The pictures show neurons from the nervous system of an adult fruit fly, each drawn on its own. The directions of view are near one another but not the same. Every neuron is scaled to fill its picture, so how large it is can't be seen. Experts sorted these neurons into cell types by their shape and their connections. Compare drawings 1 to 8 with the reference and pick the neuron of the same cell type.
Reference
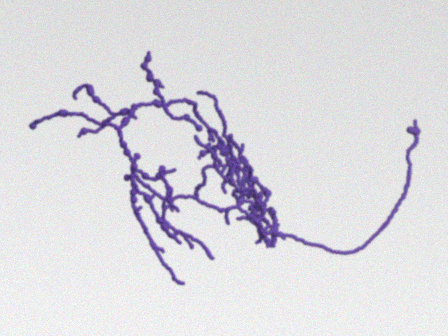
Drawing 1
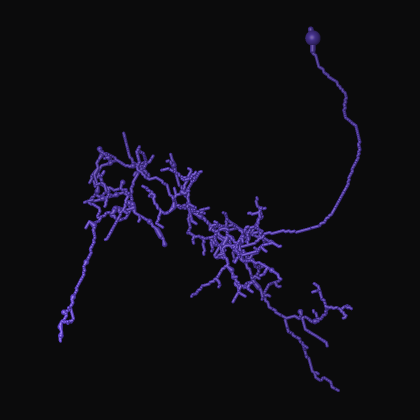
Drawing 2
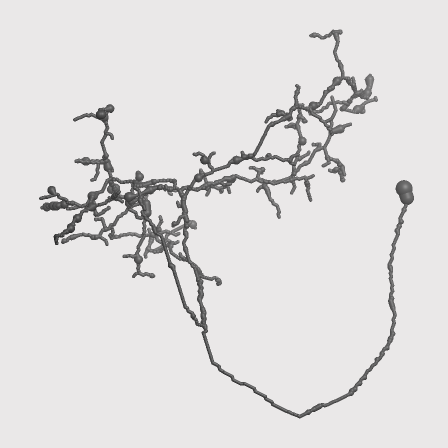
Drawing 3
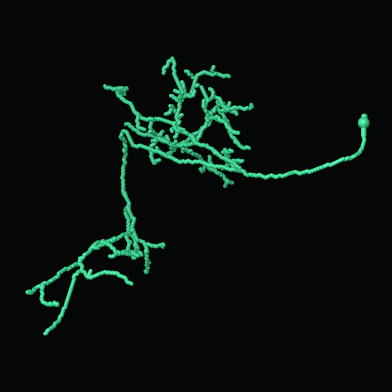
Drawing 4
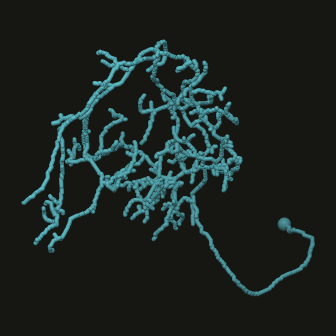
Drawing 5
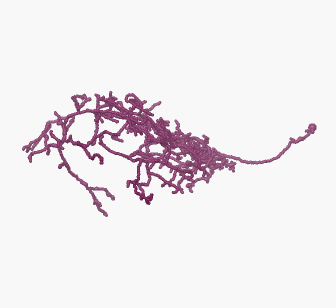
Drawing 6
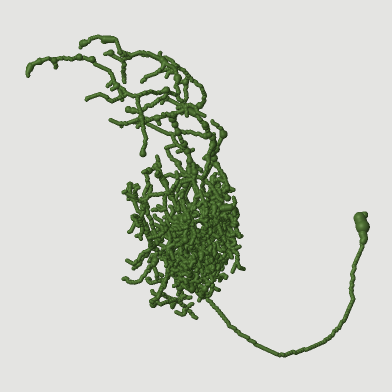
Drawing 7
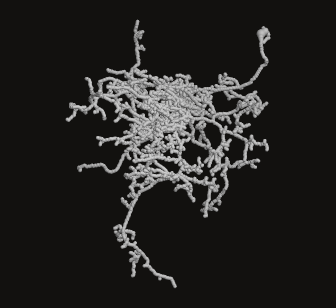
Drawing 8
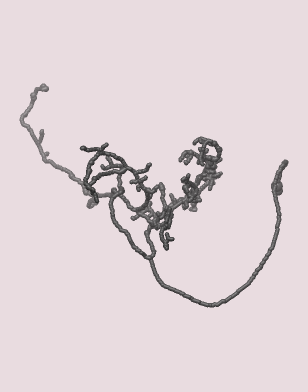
5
